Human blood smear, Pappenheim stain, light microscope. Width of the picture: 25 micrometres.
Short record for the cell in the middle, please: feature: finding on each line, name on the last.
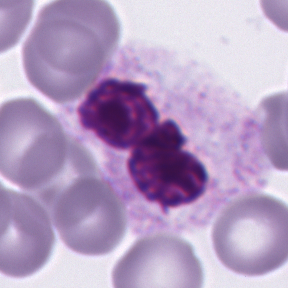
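Lobes: two, one upper left and one lower right
Junction: the lobes meet near the middle of the cell
Cytoplasm: pale, widely spread, mostly right of the nucleus
Edge: faint and ragged, not smooth
Cell type: segmented neutrophil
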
